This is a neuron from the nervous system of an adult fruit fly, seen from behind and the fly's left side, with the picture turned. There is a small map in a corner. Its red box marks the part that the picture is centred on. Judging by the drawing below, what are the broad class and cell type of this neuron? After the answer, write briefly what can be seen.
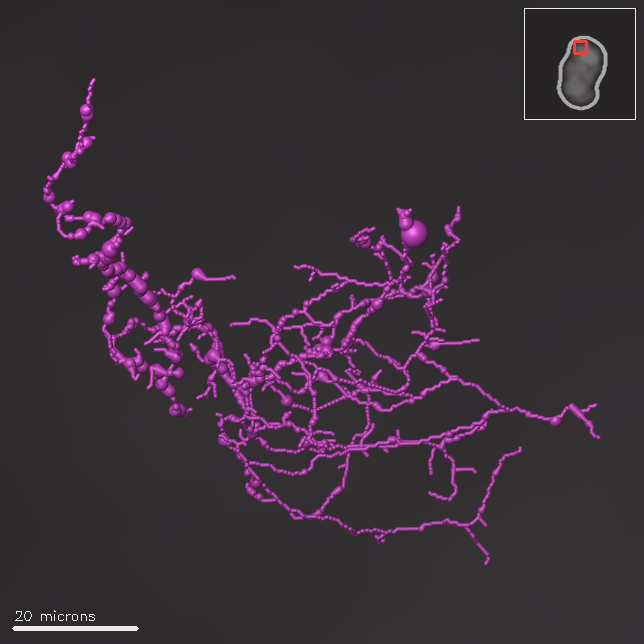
This is a nerve-cord intrinsic neuron. The cell type is INXXX402. By the scale bar it is about 90 microns wide in this view. Dozens of branch ends can be seen.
